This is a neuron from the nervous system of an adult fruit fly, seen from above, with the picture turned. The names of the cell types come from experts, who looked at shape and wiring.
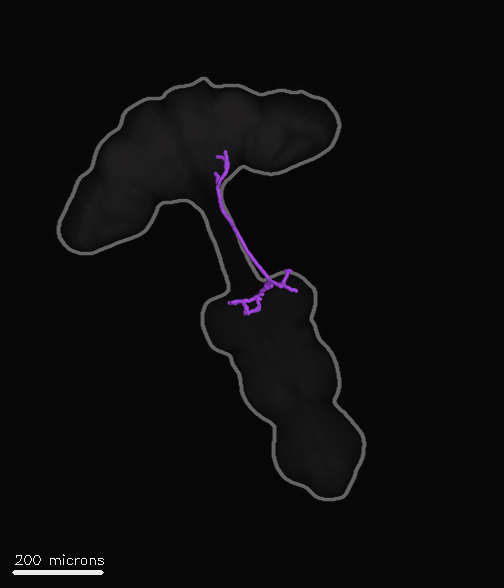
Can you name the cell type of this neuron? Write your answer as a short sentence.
The cell type is DNge025.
